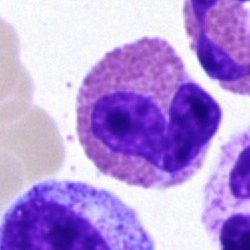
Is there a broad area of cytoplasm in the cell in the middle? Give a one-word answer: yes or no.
Yes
